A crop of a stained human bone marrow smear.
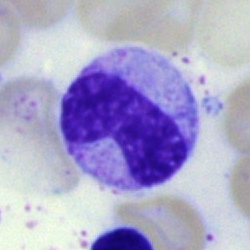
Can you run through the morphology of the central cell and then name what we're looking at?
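The nucleus forms a thick curved band, with an indentation opening toward the bottom of the cell. No nucleoli are visible within it. Fine pinkish-violet granules are present in the cytoplasm, where no vacuoles are seen. This cell is a band neutrophil.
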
